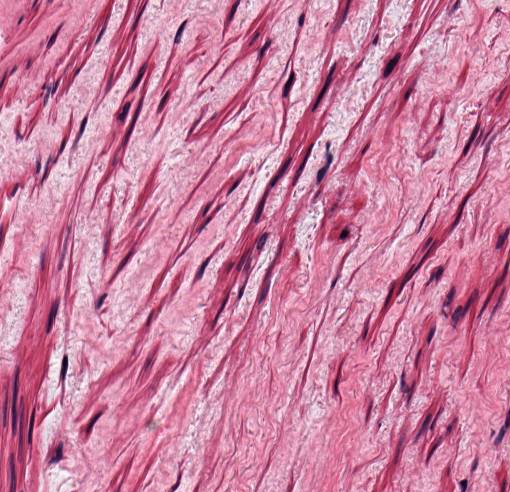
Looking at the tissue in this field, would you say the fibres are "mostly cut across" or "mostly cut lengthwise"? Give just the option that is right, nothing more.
Mostly cut lengthwise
